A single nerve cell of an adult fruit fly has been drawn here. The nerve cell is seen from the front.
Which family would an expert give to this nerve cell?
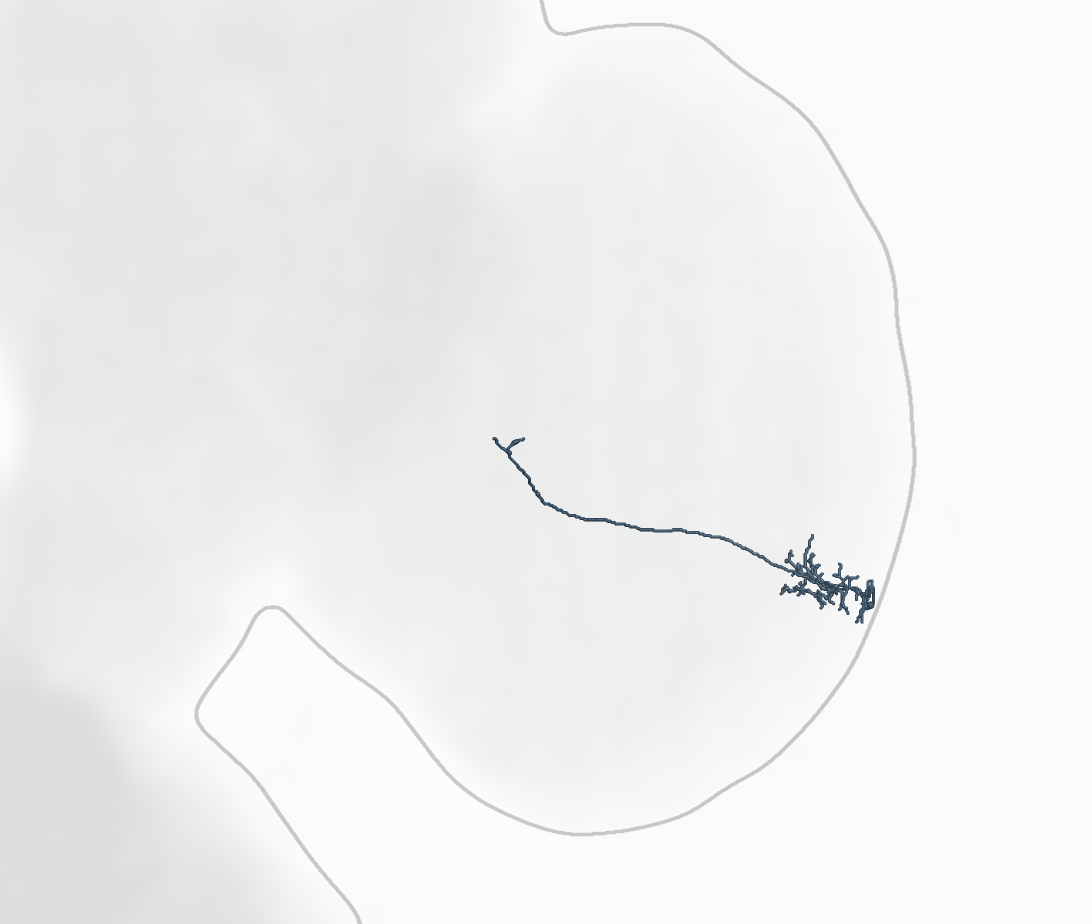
Tm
